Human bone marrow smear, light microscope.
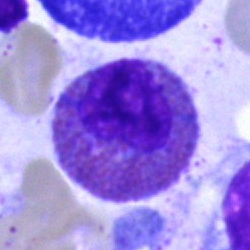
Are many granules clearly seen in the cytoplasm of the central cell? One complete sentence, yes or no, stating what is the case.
Yes, many visible granules are held in the cytoplasm of the cell.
